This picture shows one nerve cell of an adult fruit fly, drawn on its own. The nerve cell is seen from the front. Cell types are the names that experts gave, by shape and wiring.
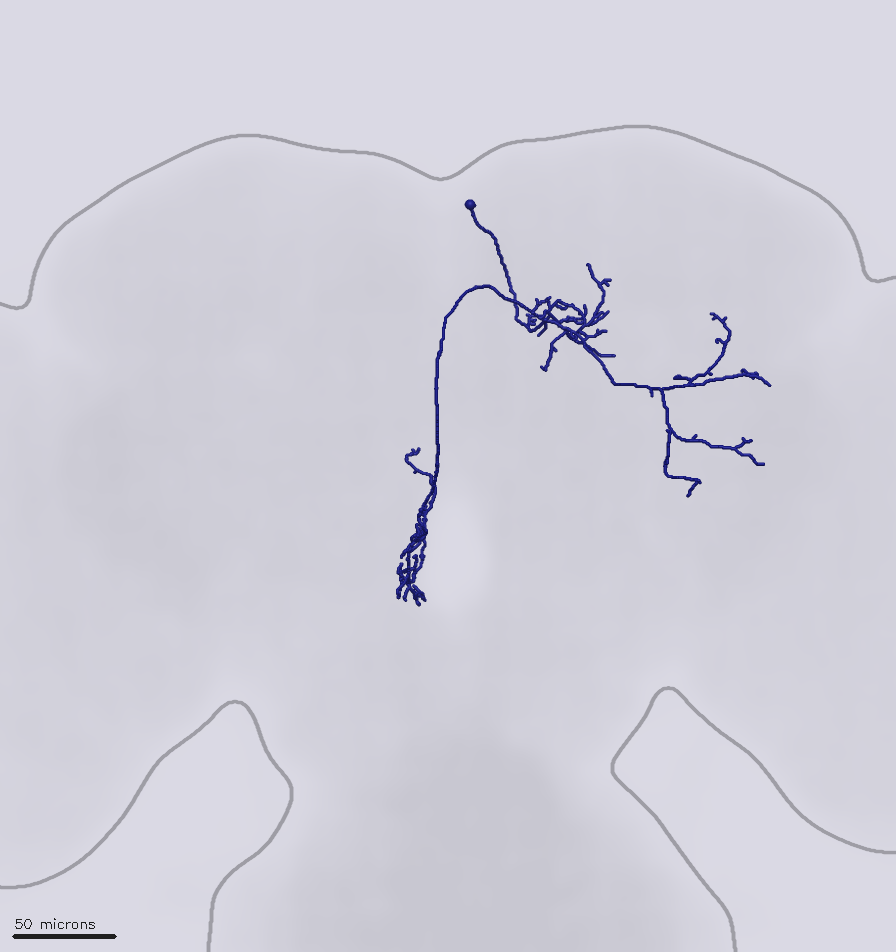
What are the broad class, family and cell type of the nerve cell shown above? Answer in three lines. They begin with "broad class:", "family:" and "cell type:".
broad class: central-brain intrinsic neuron
family: hemilineage SMPpm1
cell type: CB4231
